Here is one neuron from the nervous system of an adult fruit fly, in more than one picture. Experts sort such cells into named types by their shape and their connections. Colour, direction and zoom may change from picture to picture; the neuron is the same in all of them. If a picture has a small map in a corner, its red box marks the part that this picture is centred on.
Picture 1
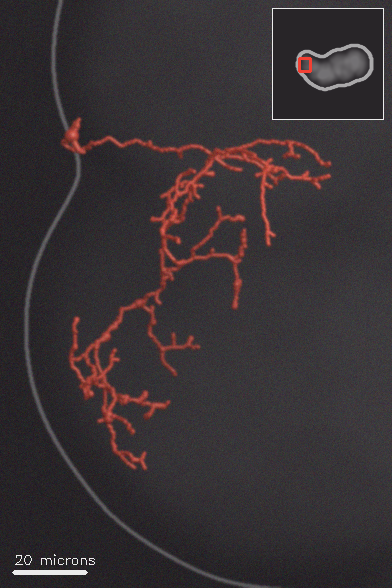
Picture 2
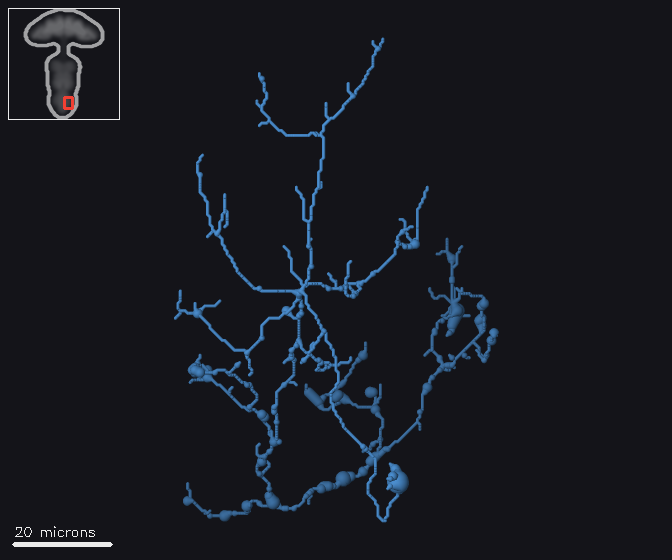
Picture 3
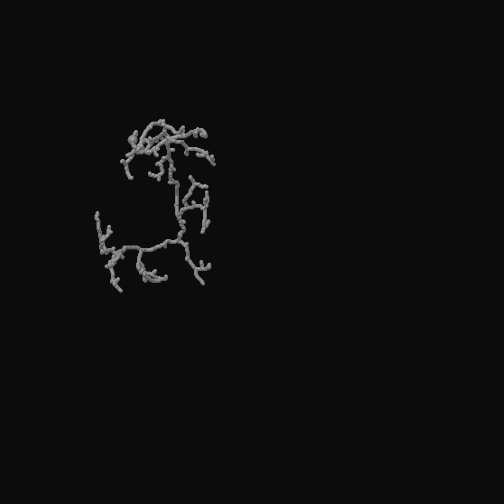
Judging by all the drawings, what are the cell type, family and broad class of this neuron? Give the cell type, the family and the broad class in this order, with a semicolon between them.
IN19A110; hemilineage 19A; nerve-cord intrinsic neuron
